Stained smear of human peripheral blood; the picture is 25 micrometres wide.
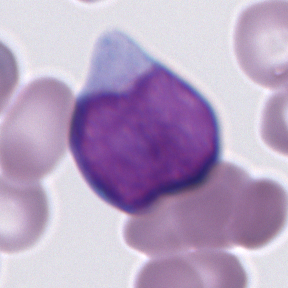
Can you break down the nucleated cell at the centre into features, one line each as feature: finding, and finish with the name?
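Outline: irregular; note the one tapering projection of cytoplasm jutting out at the top left
Projection colour: pale blue
Remaining cytoplasm: only a thin rim around the nucleus
Chromatin: finely textured and evenly spread, not coarsely clumped
Dimensions: about 16 by 13 micrometres
Identity: myeloblast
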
